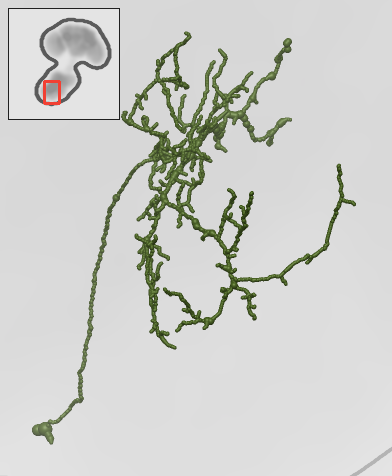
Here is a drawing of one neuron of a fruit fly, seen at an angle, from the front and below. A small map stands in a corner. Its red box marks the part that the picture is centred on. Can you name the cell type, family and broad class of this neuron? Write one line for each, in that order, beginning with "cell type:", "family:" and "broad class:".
cell type: IN03A055
family: hemilineage 03A
broad class: nerve-cord intrinsic neuron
